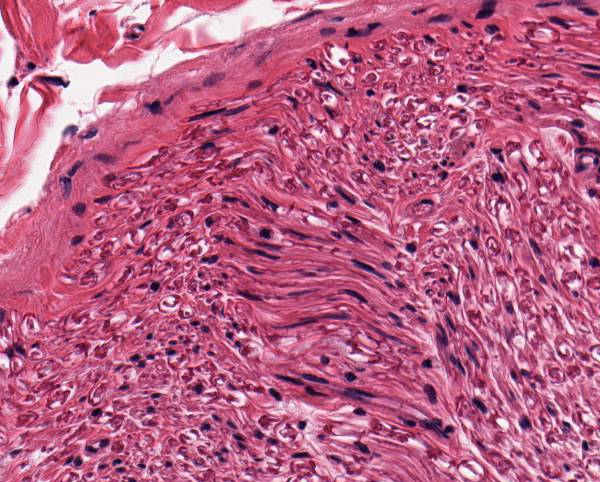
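Tibial nerve, haematoxylin and eosin stained human tissue. Densely packed tissue fills the field, edged at upper left by a dense pink fibrous band. Top-left corner, beyond the band: white empty space crossed by loose pink fibres. Through the middle run wavy fibres, cut lengthwise, with elongated dark nuclei. Nuclei among the fibres small and dark, many elongated.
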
